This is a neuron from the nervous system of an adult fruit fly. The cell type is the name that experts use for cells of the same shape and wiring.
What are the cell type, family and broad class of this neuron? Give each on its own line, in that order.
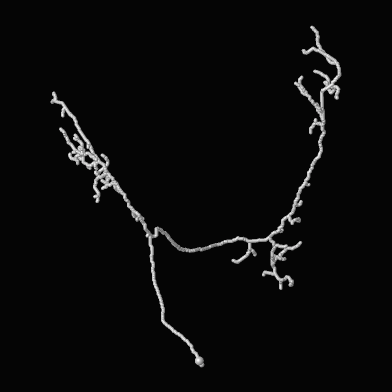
WEDPN17_a1
hemilineage LALa1_posterior
central-brain intrinsic neuron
